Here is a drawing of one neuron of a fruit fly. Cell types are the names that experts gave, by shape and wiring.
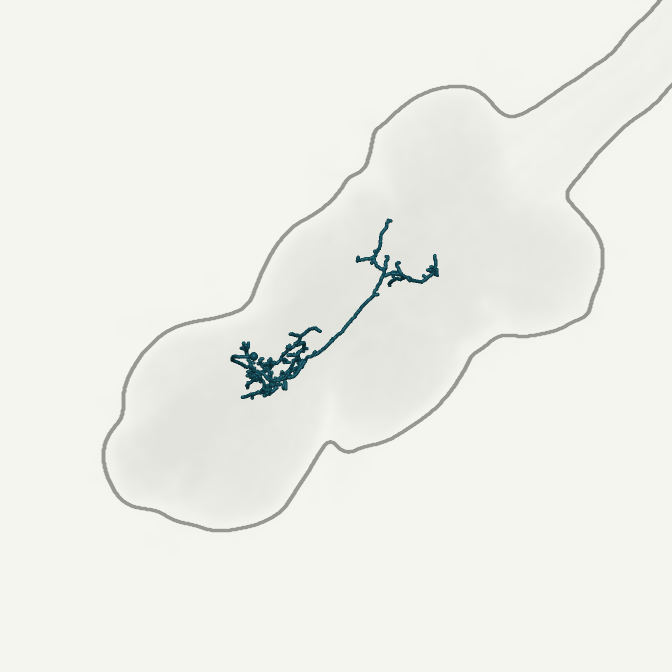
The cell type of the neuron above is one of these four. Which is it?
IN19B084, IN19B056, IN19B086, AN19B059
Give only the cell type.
IN19B084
